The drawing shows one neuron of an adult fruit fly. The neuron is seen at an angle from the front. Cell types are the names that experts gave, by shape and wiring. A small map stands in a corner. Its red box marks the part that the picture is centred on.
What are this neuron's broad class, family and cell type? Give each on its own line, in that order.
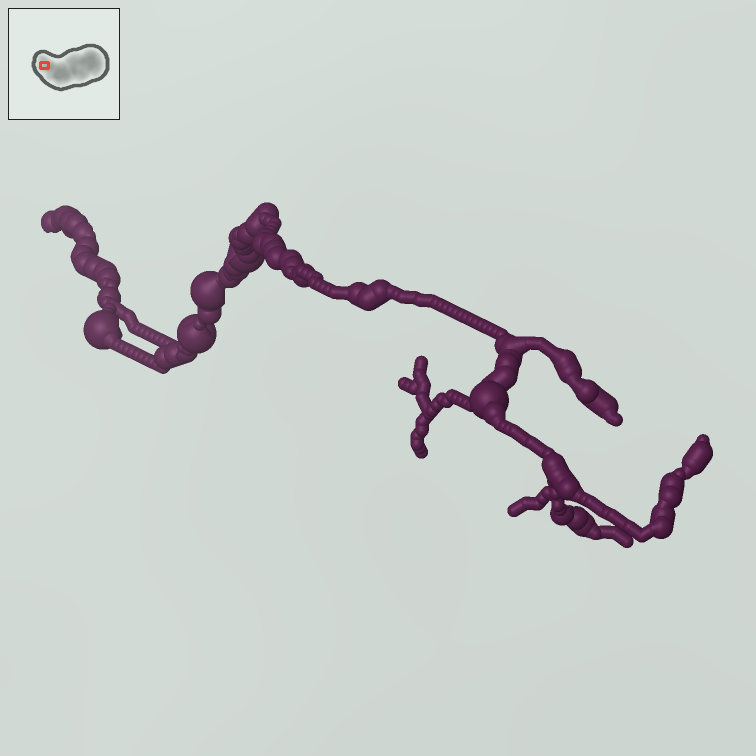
sensory neuron entering the nerve cord
class mechanosensory tactile
SNta37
